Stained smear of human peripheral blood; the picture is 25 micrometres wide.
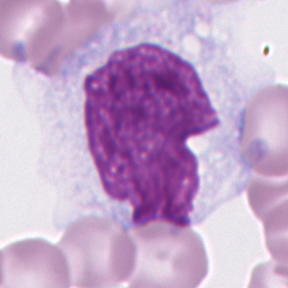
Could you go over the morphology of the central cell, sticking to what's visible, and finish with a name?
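Note the irregular nucleus with a deep notch cut into its right side; its lower part reaches the bottom edge of the cell. The cytoplasm carries a fine dusting of faint lilac granules, plus a few small clear vacuoles above the nucleus. It's a monocyte.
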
